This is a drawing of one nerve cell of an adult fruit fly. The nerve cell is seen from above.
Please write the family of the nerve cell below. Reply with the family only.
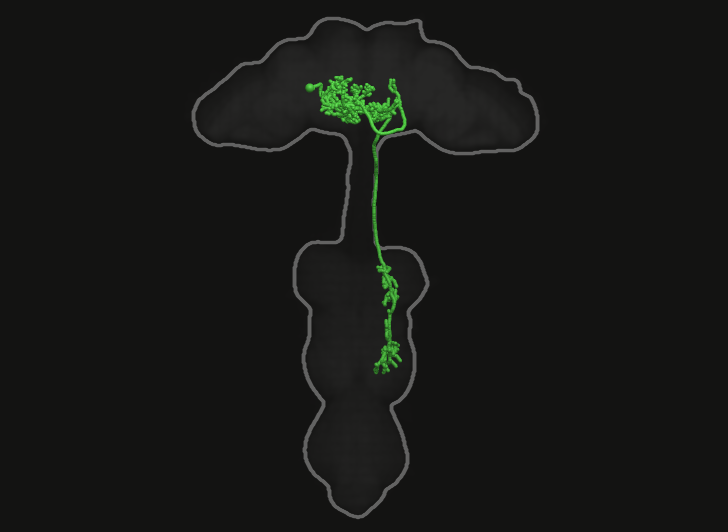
DNg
